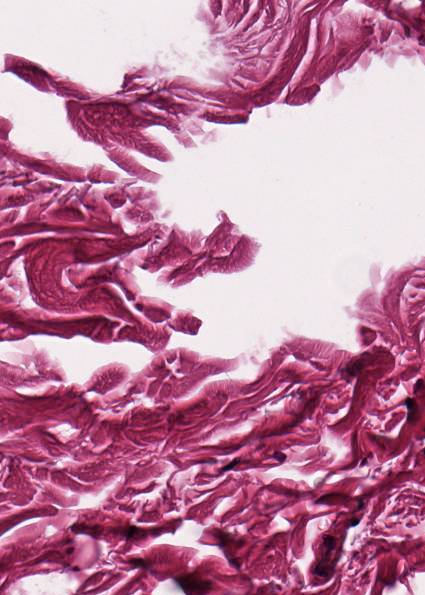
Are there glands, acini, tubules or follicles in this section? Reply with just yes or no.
No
